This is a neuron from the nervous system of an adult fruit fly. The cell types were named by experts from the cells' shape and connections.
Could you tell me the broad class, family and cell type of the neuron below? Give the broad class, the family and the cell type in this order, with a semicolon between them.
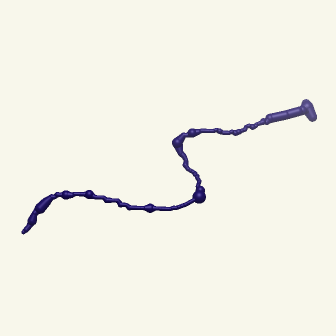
photoreceptor or other optic-lobe sensory neuron; class visual; R7y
